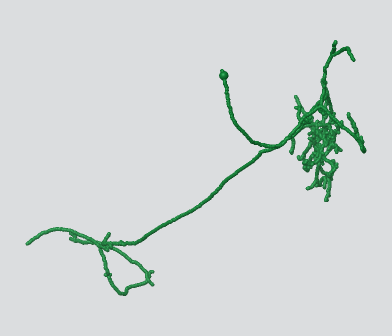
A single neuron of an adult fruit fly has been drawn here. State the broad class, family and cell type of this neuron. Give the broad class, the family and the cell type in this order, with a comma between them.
visual centrifugal neuron, hemilineage VLPa2, PVLP046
